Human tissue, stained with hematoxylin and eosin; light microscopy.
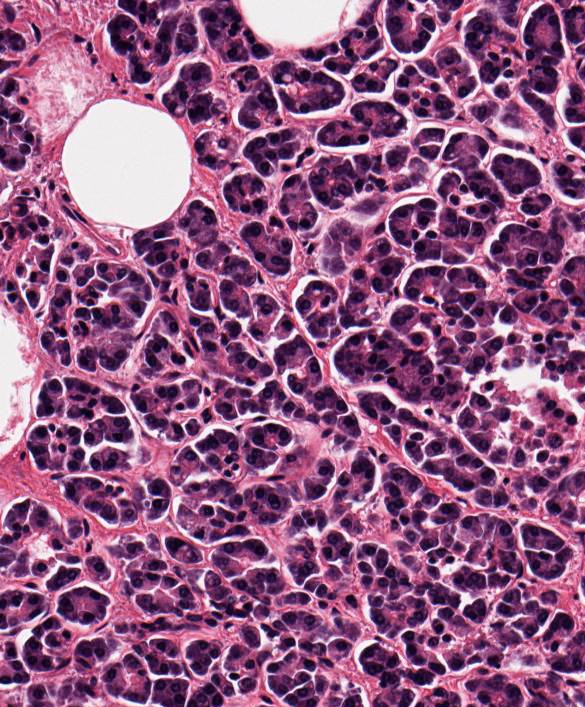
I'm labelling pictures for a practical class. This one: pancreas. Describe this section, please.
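Throughout the field: closely packed small rounded cell clusters, divided by thin pink septa. Nuclei round, darkly stained. Cytoplasm deep purple, not pale or clear. Narrow white clefts part many clusters from the adjoining septa.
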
